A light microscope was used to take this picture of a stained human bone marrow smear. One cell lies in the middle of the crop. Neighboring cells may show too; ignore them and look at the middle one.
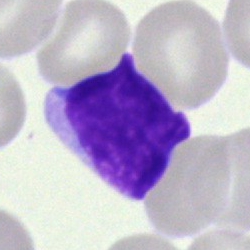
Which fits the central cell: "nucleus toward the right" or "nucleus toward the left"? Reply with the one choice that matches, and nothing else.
Nucleus toward the right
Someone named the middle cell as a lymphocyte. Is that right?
no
